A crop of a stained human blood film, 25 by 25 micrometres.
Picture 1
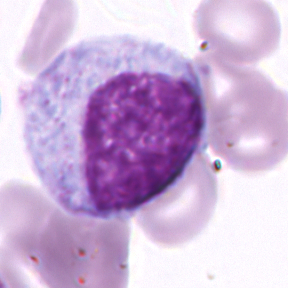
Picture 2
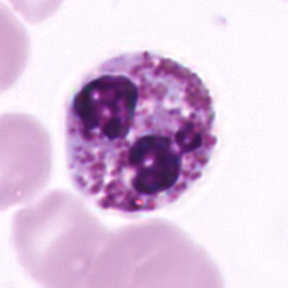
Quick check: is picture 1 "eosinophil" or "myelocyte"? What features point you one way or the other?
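Picture 2 is the eosinophil, and picture 1 the myelocyte. Both cells have a smooth edge. The myelocyte is round, whereas the eosinophil is round to slightly oval and about 14 micrometres across.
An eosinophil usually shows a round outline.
The eosinophil's nucleus is divided into two large lobes, one at upper left and one at lower centre, with a small extra knob just to the right of the lower lobe. Its chromatin is dark purple and densely clumped.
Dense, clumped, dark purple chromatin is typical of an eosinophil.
The myelocyte's chromatin, also dark purple, is mottled with small paler spots. In the myelocyte, abundant pale greyish-blue cytoplasm forms a wide area on the left side. It holds fine, dust-like pinkish-purple granules and shows no distinct vacuoles.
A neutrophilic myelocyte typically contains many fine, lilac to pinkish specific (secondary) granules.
The eosinophil's granules are reddish, and the pale cytoplasm between them takes up much of the cell.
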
